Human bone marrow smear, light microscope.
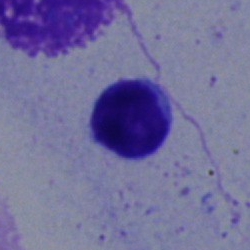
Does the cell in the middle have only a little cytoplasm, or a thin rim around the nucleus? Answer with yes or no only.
Yes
